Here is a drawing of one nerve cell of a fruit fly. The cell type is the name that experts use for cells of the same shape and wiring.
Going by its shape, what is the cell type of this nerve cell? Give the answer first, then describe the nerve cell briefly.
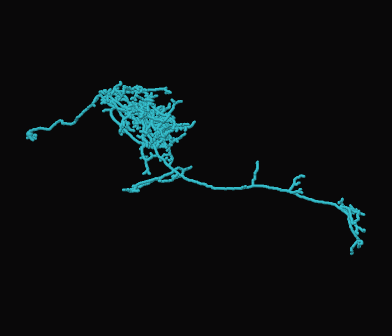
The cell type is IN05B042. It is a nerve-cord intrinsic neuron. The cell body is on the left of the picture. In this view it is wider than it is tall.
